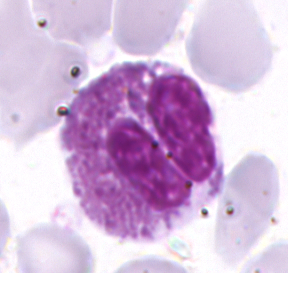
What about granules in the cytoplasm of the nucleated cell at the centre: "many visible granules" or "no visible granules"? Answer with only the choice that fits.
Many visible granules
